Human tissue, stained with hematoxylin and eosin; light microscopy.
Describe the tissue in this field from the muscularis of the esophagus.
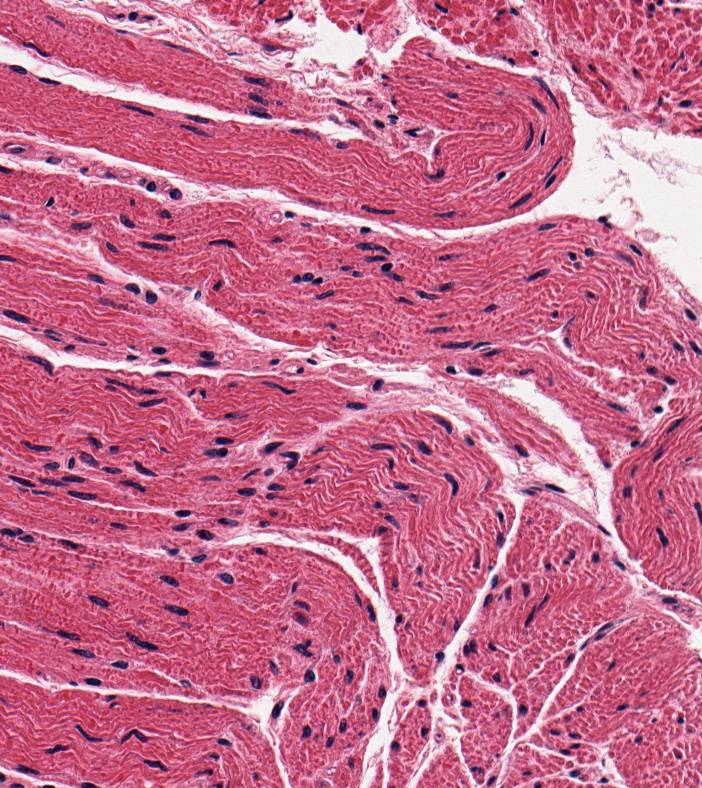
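The field is occupied throughout by bundles of pink-staining smooth muscle, divided by thin pale clefts and septa. Lengthwise bundles contain dark, elongated, cigar-shaped nuclei aligned parallel to the fibres. In the lower right corner the muscle is sectioned transversely, so its bundles appear as polygonal clusters of small cell profiles. The cytoplasm is uniformly eosinophilic and finely wavy, without visible cross-striations.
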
